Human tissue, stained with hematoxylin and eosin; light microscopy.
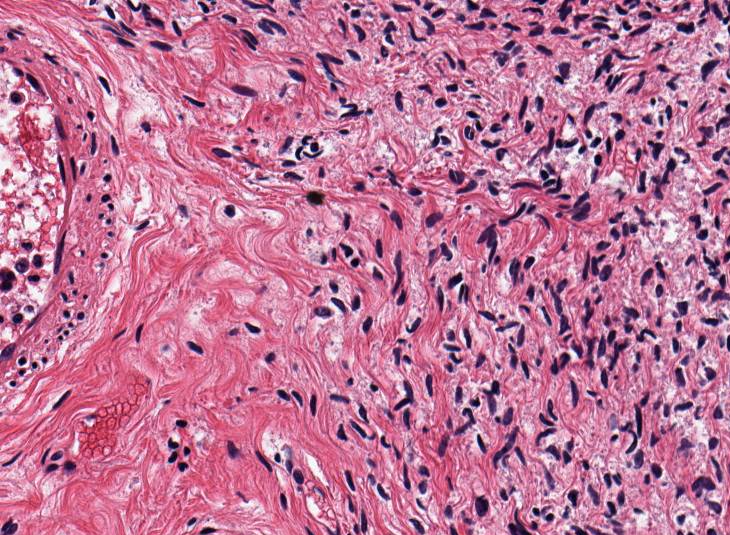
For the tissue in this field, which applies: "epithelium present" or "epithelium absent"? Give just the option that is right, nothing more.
Epithelium absent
